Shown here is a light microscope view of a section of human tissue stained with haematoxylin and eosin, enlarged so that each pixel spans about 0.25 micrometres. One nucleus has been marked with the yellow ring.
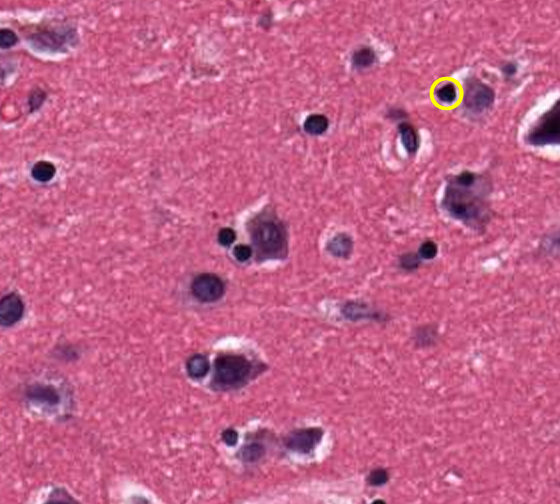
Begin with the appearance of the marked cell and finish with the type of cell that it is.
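The nucleus is small and compact, roughly round with a slightly angular outline, and clearly smaller than the pale nucleus of the large cell beside it. The nucleus is very dark and evenly stained throughout, with no inner detail visible. Little or no pink cytoplasm is seen around the nucleus; instead it sits in a clear, unstained halo. It lies pressed against the side of a larger cell with a pale nucleus and purplish cytoplasm, sharing the same clear space with it. The marked cell is an oligodendrocyte.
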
